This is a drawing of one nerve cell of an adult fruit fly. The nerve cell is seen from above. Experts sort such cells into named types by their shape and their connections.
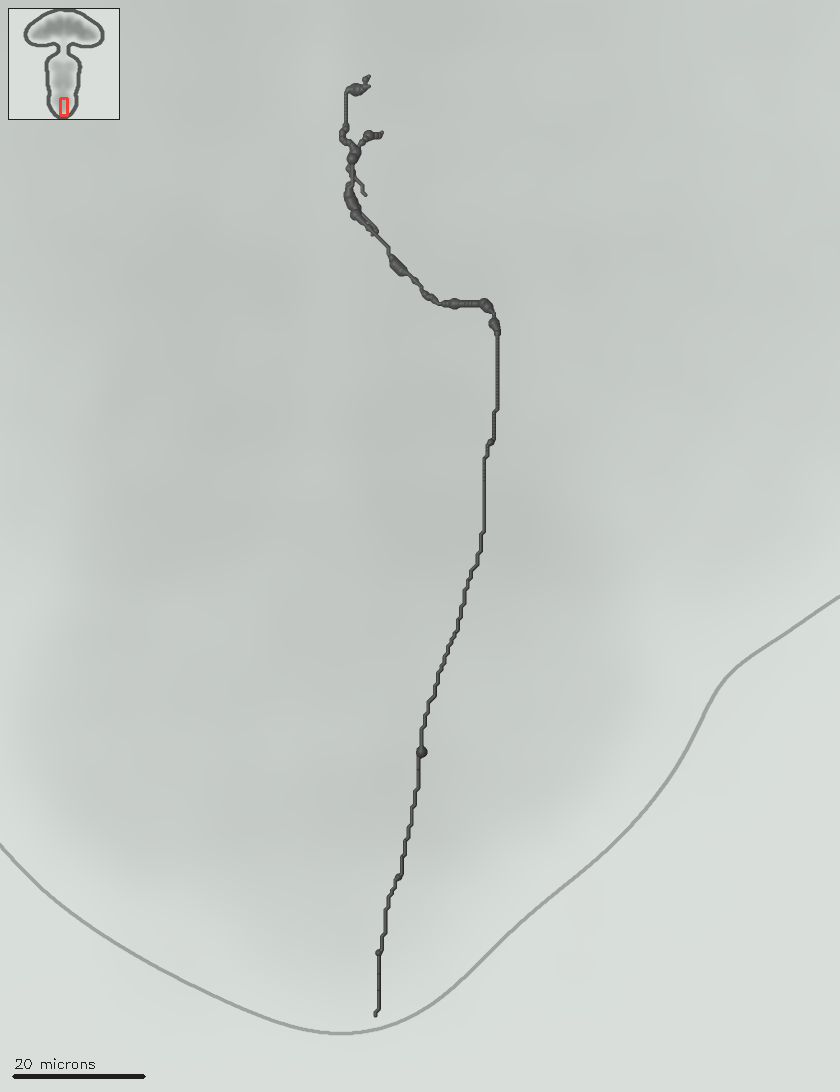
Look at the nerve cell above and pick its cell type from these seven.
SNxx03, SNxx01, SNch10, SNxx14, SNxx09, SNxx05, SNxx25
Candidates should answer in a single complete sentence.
Of the cell type SNxx05 is this nerve cell.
